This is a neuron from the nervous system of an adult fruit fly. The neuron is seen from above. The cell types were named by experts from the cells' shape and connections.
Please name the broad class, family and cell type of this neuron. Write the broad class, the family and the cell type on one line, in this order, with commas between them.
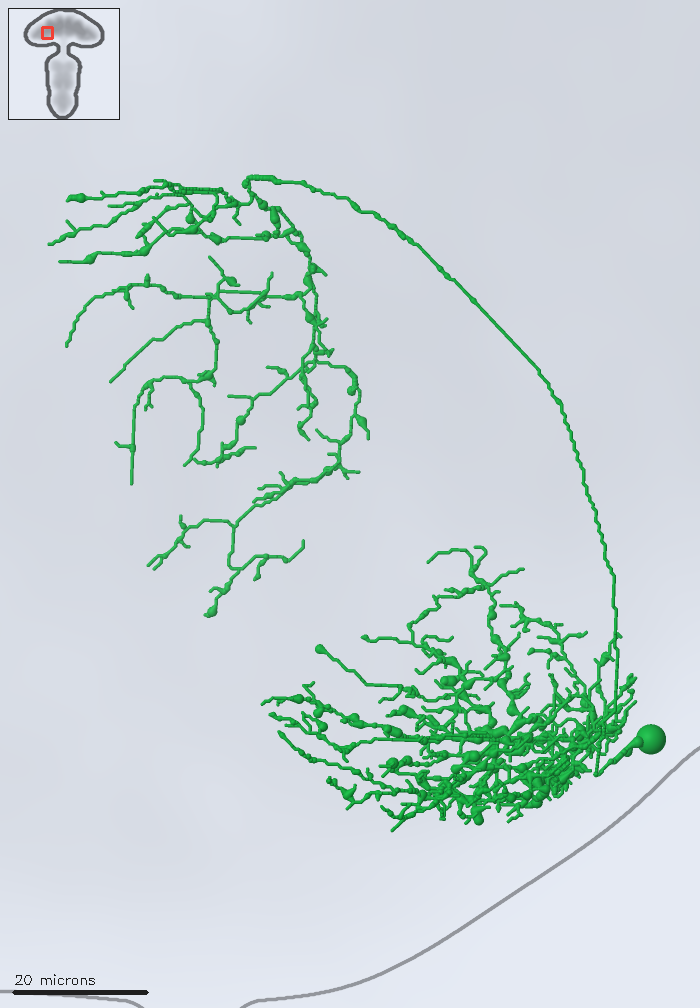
optic-lobe intrinsic neuron, MeLo, MeLo10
